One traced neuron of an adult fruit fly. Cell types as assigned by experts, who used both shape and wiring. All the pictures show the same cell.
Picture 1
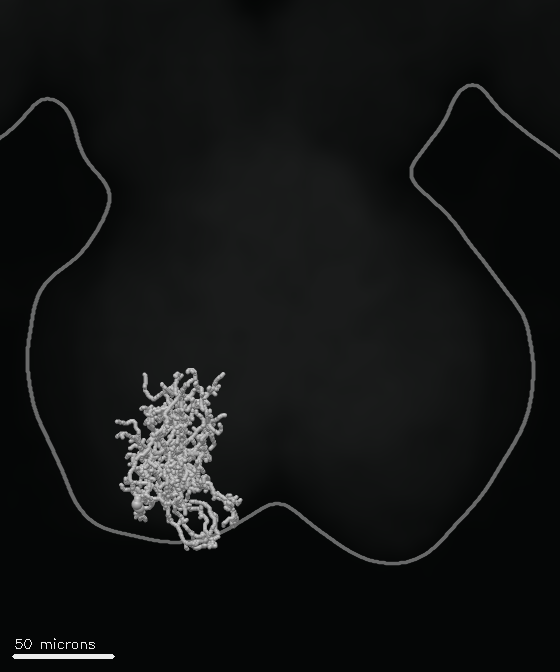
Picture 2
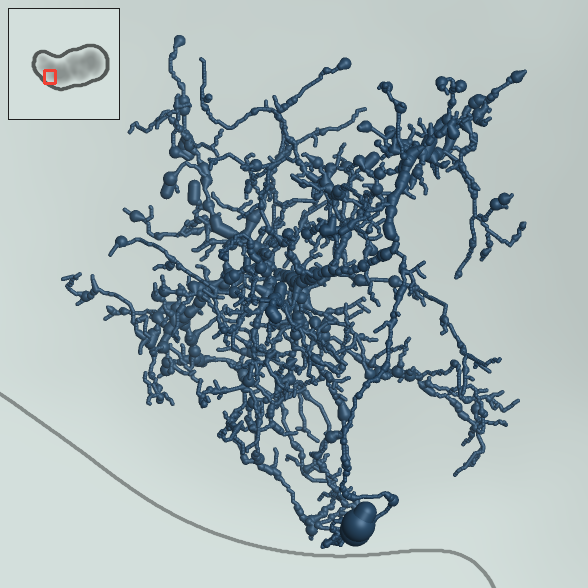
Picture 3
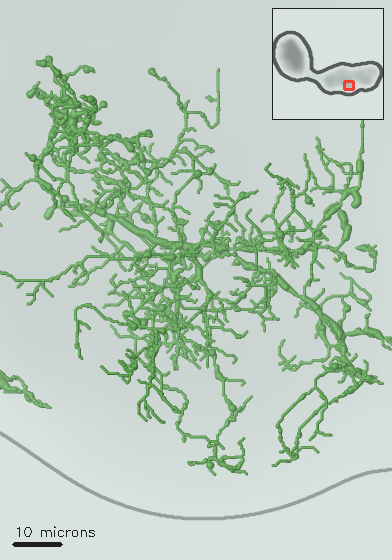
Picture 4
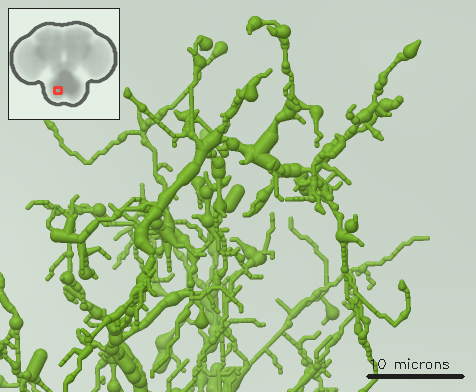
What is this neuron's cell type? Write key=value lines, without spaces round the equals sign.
cell_type=IN16B041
